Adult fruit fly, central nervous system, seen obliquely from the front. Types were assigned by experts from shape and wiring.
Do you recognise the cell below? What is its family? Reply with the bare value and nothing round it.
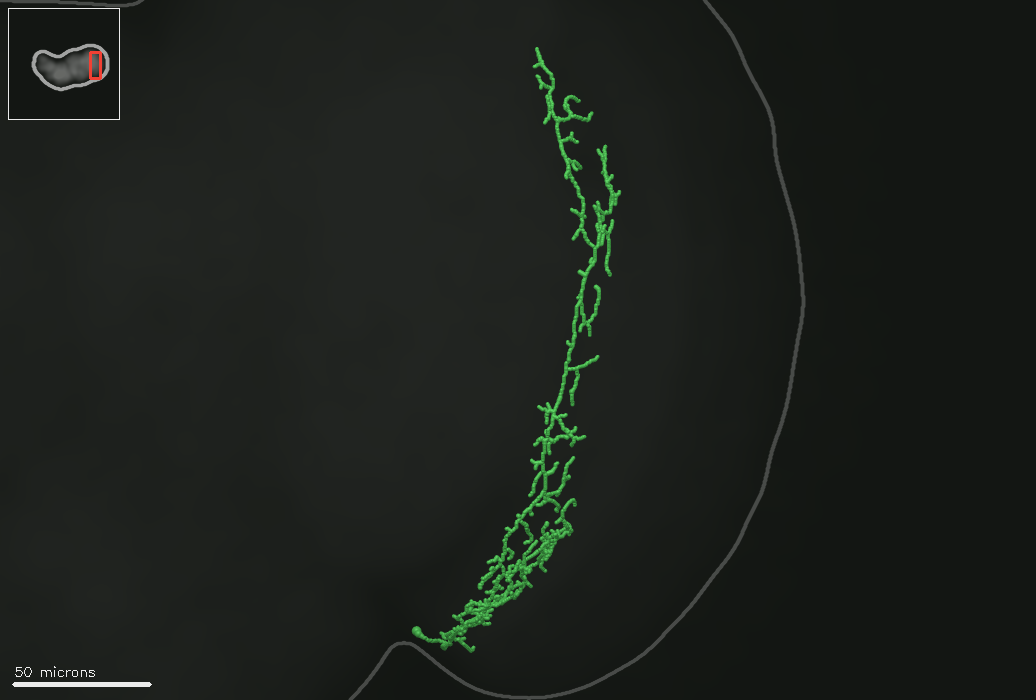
Cm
